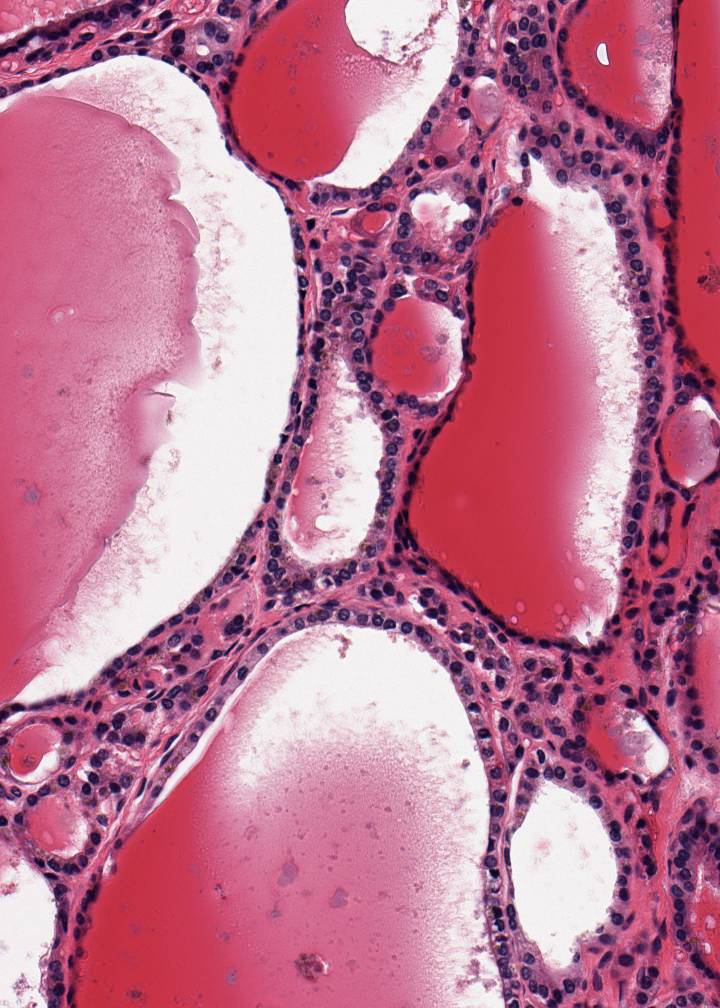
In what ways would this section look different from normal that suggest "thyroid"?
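Section: thyroid.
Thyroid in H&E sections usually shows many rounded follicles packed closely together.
Fits: closely packed follicles fill the field; sizes very unequal, largest at left edge and lower half.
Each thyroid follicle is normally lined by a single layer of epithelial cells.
Fits: single layer of low cuboidal to flattened cells, round dark nuclei.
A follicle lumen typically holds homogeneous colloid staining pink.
Fits: lumens filled with homogeneous pink-red eosinophilic colloid. Between follicles: thin strands of pink fibrous stroma, scattered spindle-shaped nuclei.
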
